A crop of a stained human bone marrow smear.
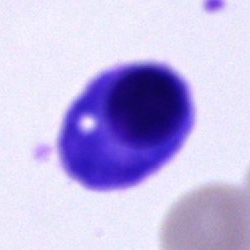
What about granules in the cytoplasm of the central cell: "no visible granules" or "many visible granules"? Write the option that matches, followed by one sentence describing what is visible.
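No visible granules. No granules are visible in the cytoplasm.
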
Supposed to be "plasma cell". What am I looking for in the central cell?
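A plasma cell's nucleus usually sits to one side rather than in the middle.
Here: nucleus off-centre, toward the upper right of the cell. Consistent.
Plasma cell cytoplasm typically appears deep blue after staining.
Here: deep blue cytoplasm, lying mostly on the lower-left side of the nucleus. Consistent.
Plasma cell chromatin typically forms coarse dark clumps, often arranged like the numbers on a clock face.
Here: nuclear chromatin stains very dark and dense. Also present: a single small white spot in the cytoplasm, left of the nucleus.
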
